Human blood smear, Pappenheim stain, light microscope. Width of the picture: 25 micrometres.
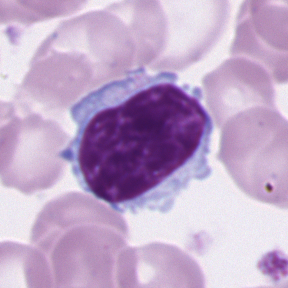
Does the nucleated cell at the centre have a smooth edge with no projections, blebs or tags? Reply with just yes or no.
No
